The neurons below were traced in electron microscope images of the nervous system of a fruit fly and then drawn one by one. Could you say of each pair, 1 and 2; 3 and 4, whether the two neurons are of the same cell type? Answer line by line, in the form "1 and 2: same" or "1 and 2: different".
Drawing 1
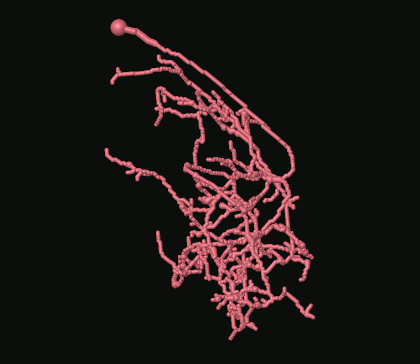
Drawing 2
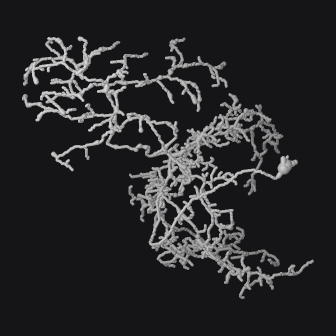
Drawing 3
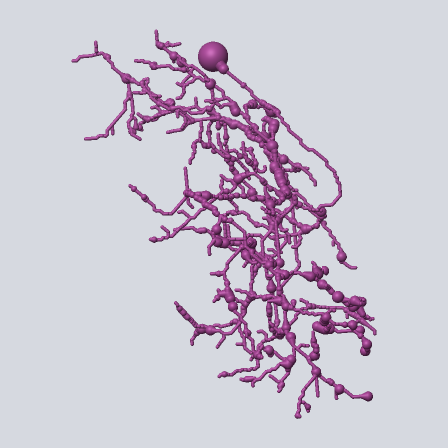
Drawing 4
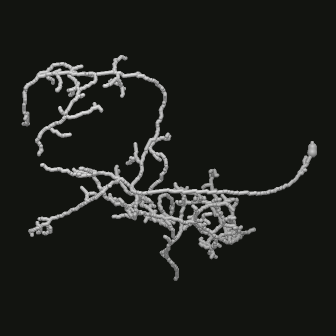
1 and 2: different
3 and 4: different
